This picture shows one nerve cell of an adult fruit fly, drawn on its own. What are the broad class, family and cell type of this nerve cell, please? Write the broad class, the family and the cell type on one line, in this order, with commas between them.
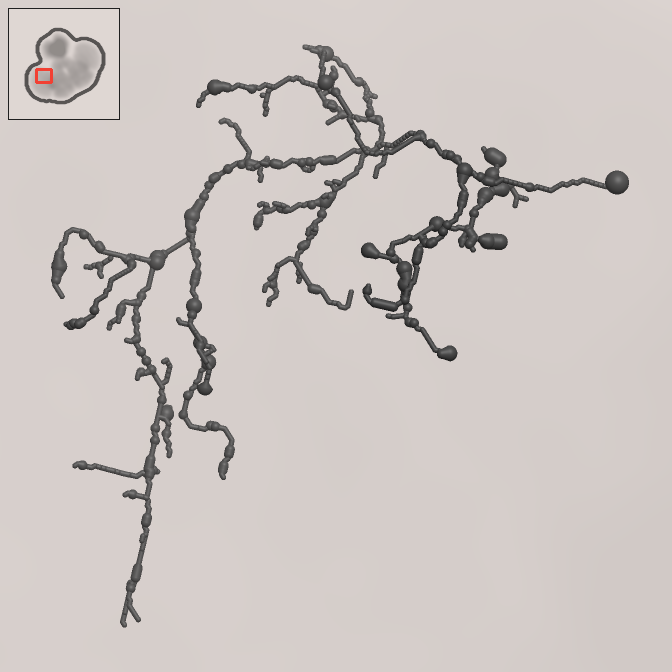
optic-lobe intrinsic neuron, LPi, LPi3c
